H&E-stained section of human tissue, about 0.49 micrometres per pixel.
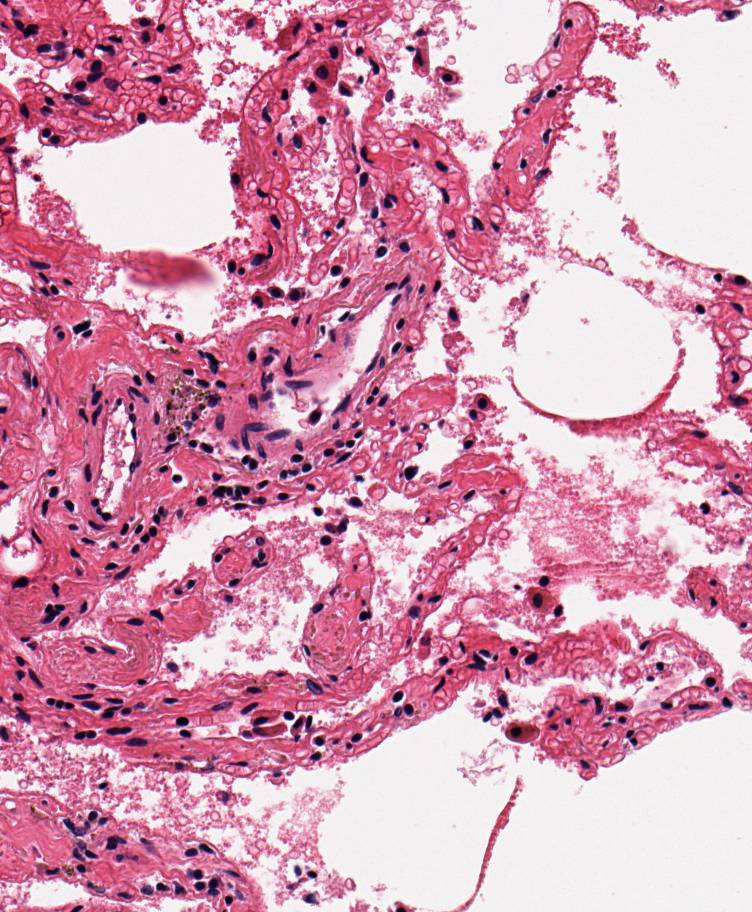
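Lung: branching septa of dense pink collagen with scattered dark oval and spindle-shaped nuclei separate rounded empty spaces, the largest at top left, right middle and bottom. Narrow-lumened, thick-walled small vessels lie in the left half; golden-brown granular pigment sits beside one, just left of centre.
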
